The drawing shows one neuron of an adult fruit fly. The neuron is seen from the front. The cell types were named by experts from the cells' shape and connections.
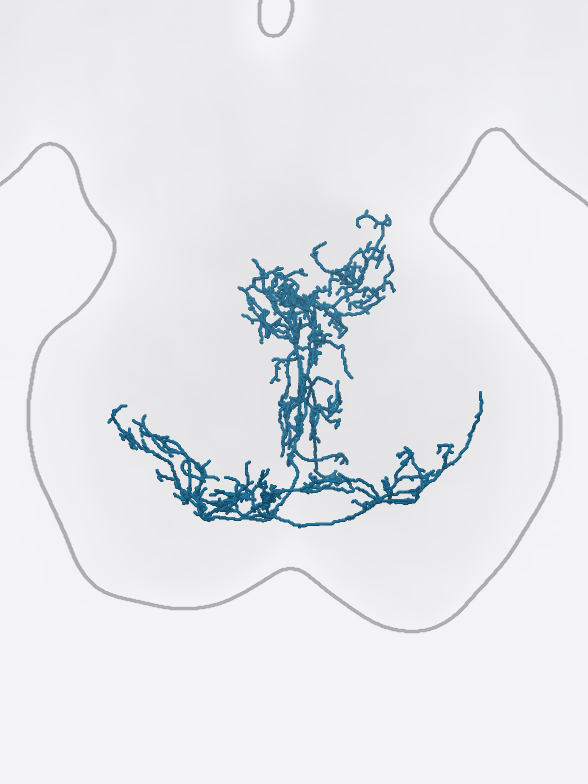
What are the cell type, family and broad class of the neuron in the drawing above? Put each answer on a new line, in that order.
IN05B033
hemilineage 05B
nerve-cord intrinsic neuron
